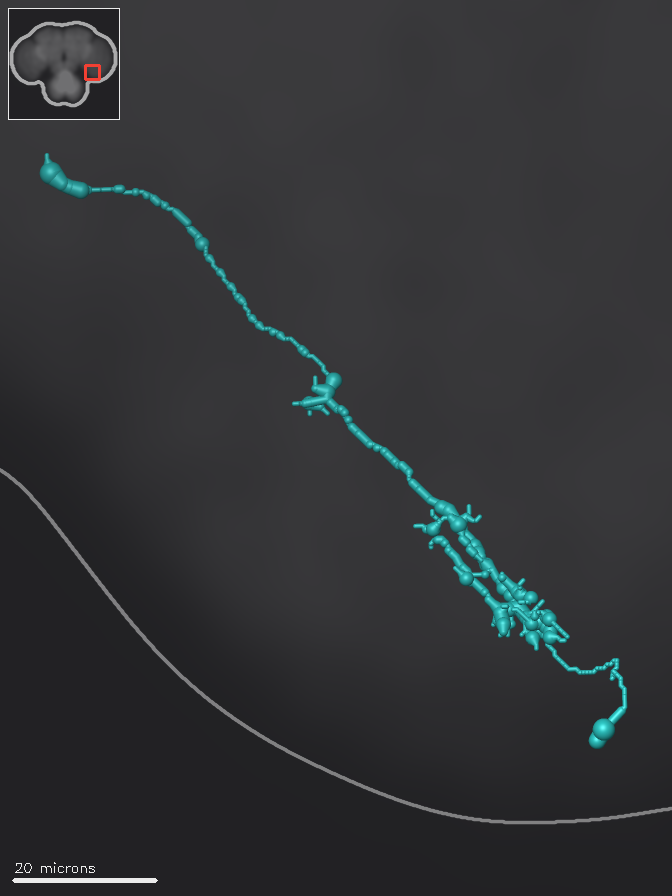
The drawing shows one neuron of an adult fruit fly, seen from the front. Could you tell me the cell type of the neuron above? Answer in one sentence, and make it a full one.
In terms of cell type, the neuron is Tm2.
